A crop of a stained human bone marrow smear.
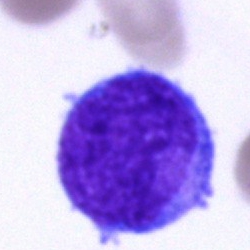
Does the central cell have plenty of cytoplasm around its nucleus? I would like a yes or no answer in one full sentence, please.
No, the nucleus fills most of this cell.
